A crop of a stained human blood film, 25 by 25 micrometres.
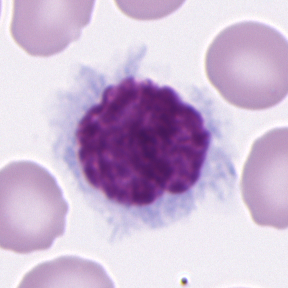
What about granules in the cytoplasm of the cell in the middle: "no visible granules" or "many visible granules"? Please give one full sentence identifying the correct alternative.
The cell's cytoplasm contains no granules that can be seen.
